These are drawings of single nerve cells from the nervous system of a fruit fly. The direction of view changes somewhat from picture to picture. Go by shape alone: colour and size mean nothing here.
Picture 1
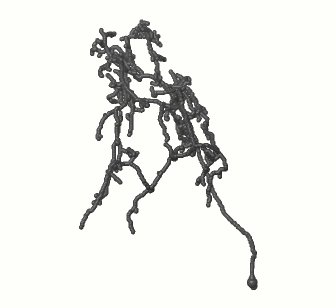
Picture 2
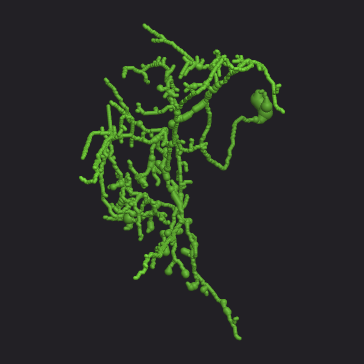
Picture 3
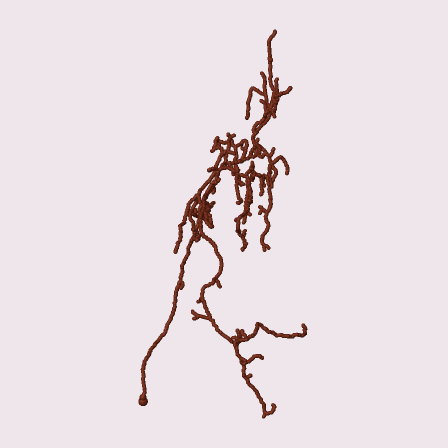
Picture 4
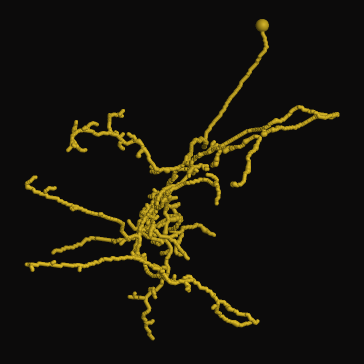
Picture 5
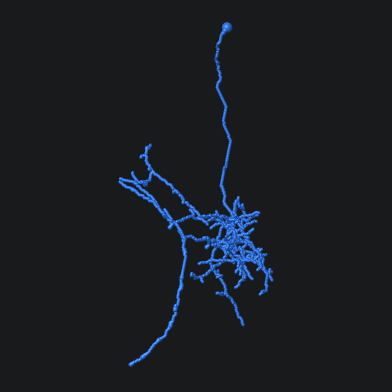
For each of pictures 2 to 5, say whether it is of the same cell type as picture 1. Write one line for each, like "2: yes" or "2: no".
2: no
3: yes
4: no
5: no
